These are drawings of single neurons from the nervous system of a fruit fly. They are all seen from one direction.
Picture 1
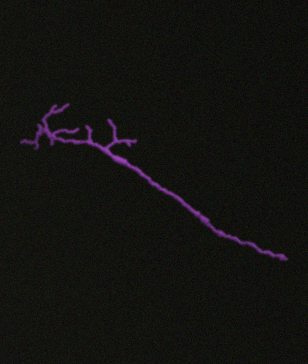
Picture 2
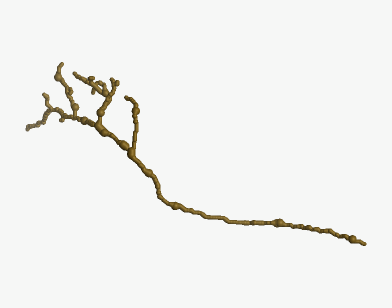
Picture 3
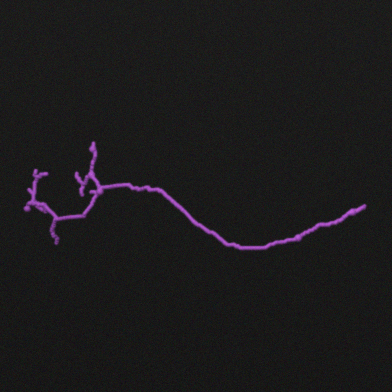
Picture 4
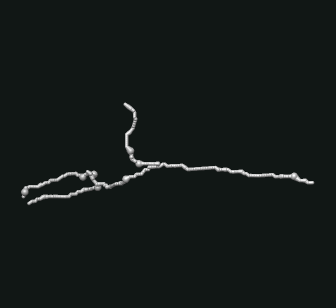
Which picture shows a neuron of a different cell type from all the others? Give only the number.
4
